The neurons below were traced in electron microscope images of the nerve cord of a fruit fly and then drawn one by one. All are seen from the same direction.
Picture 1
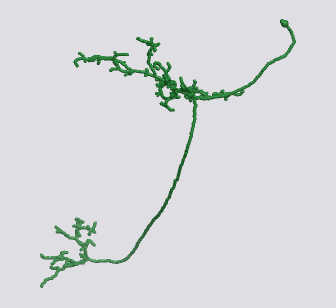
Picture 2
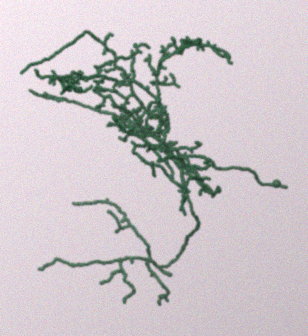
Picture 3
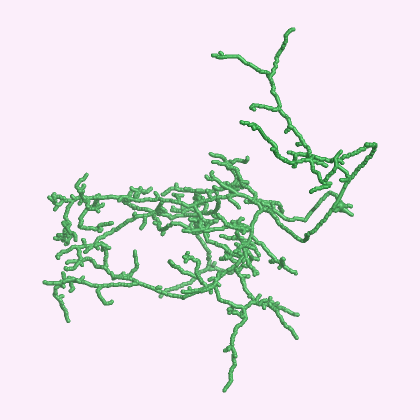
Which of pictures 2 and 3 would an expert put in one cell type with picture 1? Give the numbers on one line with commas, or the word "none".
none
